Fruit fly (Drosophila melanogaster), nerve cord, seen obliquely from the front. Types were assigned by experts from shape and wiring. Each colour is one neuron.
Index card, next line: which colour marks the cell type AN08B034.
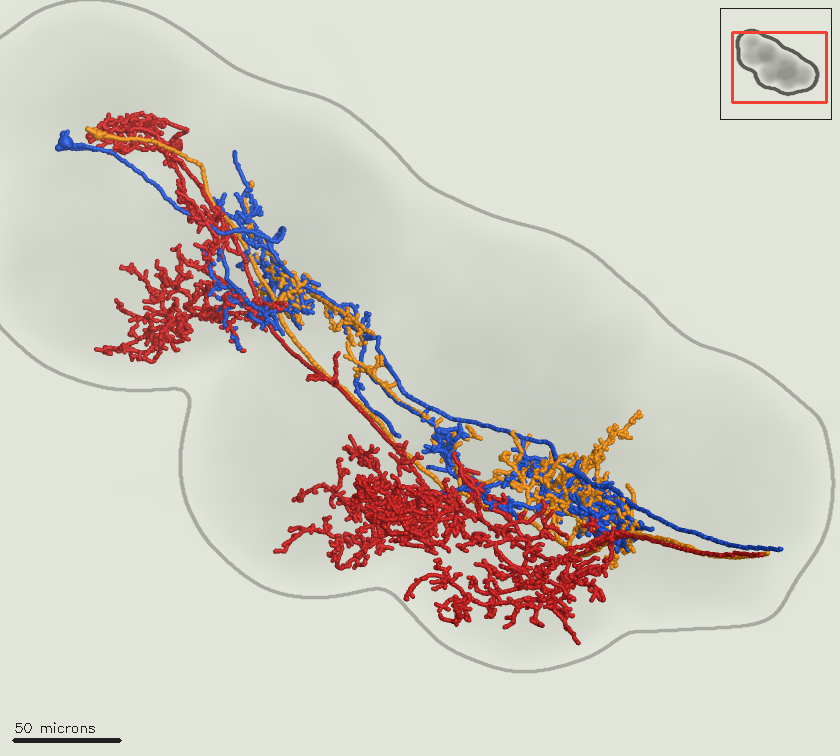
blue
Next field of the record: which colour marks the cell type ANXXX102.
orange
